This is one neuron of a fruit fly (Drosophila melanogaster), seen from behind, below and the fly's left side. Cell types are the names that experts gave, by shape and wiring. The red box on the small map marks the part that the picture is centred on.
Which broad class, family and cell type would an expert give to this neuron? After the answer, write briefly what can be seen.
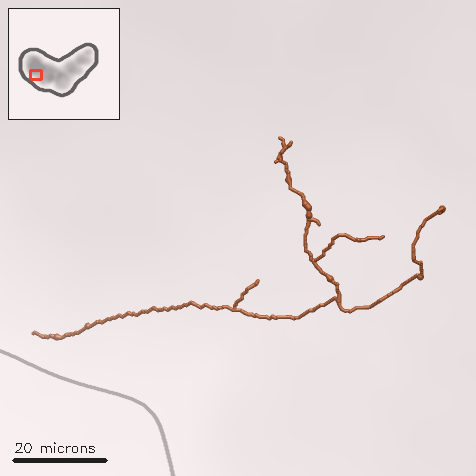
This is a sensory neuron entering the brain. The name of its family is class mechanosensory. It is of cell type JO-mz. No cell body is drawn. From left to right in the picture it spans about 90 microns. There are a dozen or fewer branch ends.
